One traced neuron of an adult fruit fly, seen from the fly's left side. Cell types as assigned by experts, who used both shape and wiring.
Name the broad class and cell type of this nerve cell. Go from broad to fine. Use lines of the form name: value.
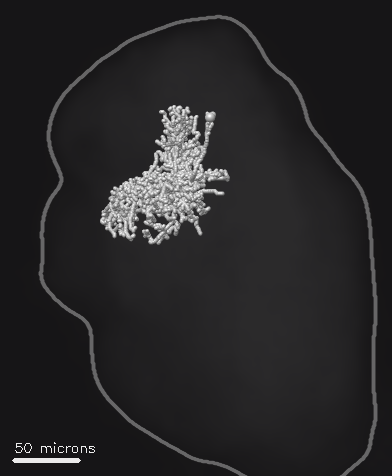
broad class: central-brain intrinsic neuron
cell type: AVLP031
